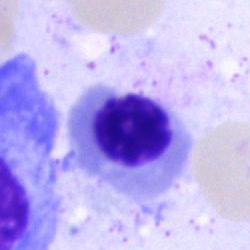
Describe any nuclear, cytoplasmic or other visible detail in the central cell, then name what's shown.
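The chromatin strikes me first: dense, dark purple and clumped. I can't make out a distinct nucleolus anywhere in the nucleus. The cytoplasm is pale greyish-blue, with no vacuoles in it. So this is an erythroblast.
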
